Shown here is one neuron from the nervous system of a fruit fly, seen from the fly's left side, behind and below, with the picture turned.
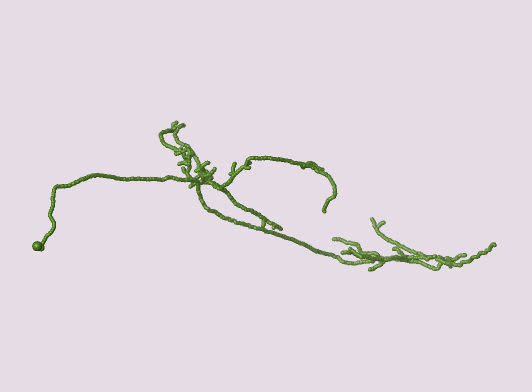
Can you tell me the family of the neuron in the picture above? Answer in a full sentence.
The family is hemilineage 03B.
